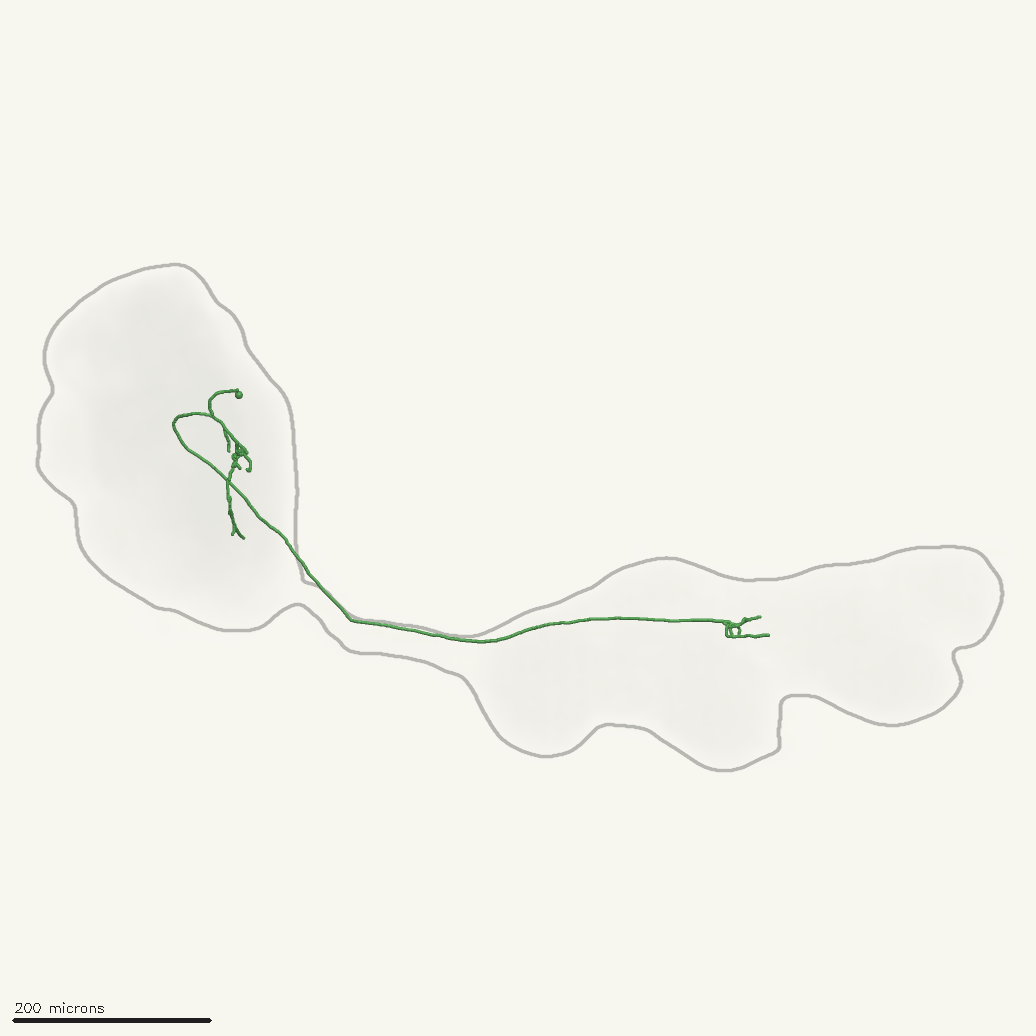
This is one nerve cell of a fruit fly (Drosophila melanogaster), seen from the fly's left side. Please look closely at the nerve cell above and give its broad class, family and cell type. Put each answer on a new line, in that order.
descending neuron
hemilineage PSp2
DNpe008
